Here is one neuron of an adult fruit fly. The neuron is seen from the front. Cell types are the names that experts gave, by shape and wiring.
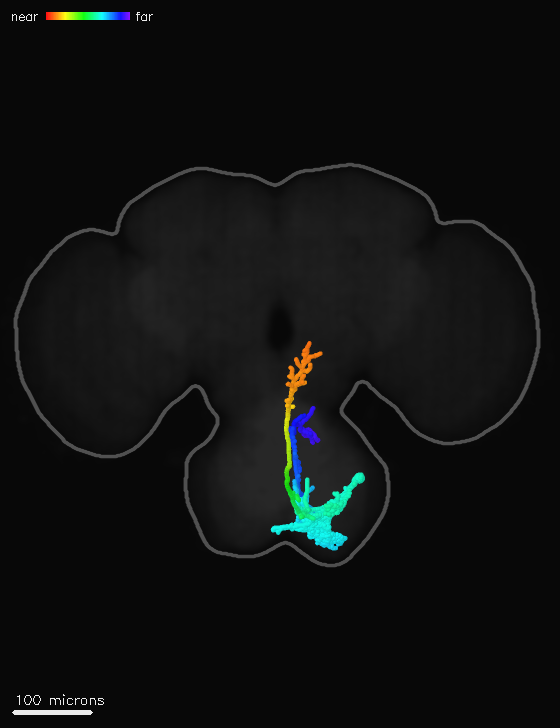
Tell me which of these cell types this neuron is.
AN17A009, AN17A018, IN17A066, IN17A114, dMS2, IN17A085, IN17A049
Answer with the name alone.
AN17A018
